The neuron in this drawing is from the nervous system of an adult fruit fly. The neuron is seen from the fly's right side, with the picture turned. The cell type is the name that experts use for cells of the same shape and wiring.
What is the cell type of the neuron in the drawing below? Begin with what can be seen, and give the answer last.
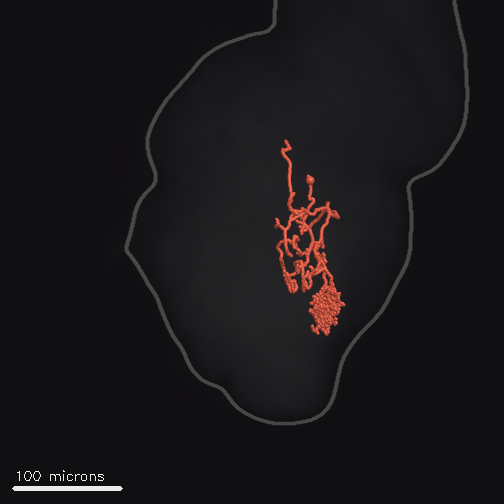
From top to bottom in the picture it spans about 180 microns. In this view it is more than twice as tall as it is wide. Its broad class is optic-lobe intrinsic neuron. It is of cell type LOLP1.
